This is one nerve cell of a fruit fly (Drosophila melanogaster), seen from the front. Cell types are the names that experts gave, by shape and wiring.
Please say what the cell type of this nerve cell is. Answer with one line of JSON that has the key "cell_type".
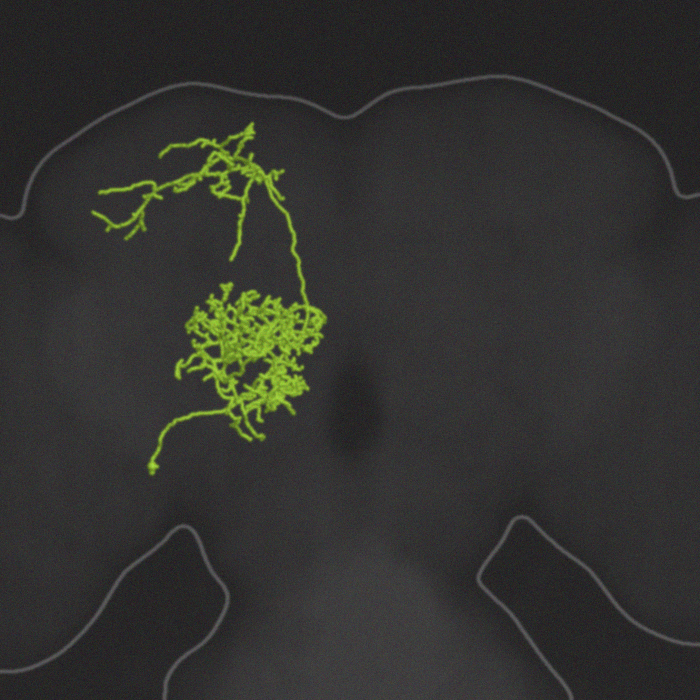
{"cell_type": "M_lvPNm24"}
